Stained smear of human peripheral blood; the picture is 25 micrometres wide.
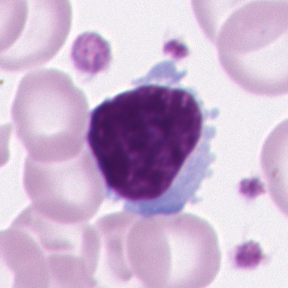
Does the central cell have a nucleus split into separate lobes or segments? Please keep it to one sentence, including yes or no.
No, there is one compact round, oval or kidney-shaped nucleus, not separate lobes.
